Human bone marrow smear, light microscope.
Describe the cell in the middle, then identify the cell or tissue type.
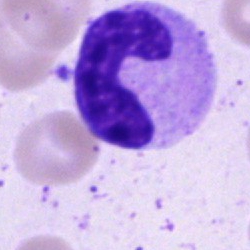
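The nucleus forms a curved, C-shaped band with its open side facing right, and it lies against the left side of the cell. Its chromatin is dark purple and coarsely clumped. The cytoplasm contains fine, faint granules. This is a band neutrophil.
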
